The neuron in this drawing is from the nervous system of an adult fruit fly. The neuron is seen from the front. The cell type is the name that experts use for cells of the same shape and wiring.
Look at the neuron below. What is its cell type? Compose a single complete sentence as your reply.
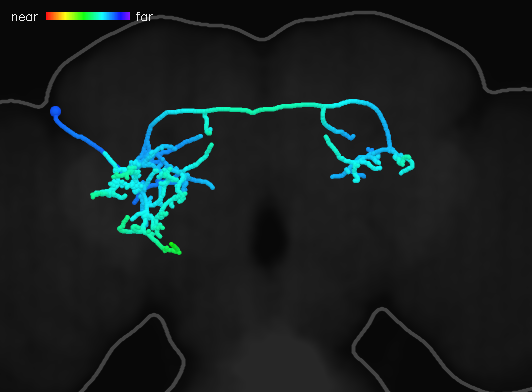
The cell type of the neuron here is PLP150.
